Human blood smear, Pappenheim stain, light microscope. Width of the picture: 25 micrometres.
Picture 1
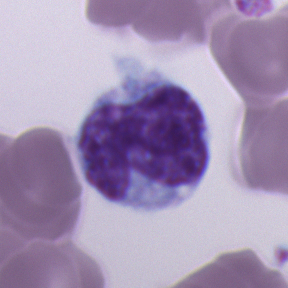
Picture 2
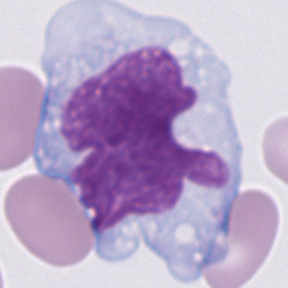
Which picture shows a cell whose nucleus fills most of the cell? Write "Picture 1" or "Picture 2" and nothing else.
Picture 1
